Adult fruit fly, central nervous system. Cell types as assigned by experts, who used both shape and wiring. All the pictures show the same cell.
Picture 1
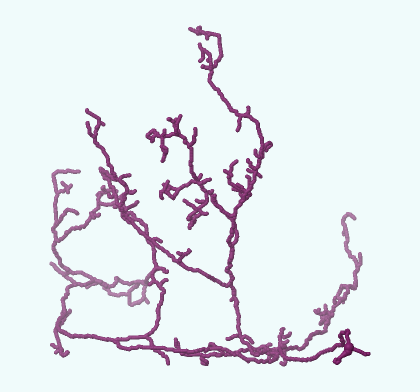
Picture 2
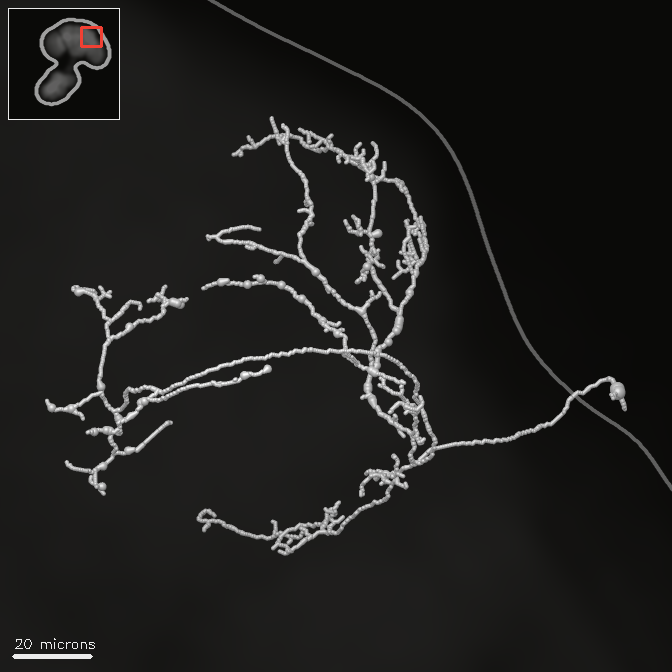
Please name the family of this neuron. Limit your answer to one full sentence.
Family hemilineage SLPav1_medial is assigned to this neuron.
